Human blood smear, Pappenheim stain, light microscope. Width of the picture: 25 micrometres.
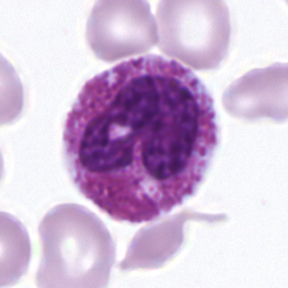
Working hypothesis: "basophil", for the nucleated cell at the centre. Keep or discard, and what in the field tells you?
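Basophil does not fit; this cell is an eosinophil. Numerous coarse reddish-purple granules fill its cytoplasm yet do not hide the outline of the nucleus.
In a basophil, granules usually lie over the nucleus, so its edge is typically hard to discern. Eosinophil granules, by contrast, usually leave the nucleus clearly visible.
The nucleus here is a thick curved band folded back on itself, with dark purple, coarsely clumped chromatin and no visible nucleoli.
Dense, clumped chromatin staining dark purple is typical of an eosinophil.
The cell has a roughly round, smooth outline and measures about 14 micrometres across.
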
